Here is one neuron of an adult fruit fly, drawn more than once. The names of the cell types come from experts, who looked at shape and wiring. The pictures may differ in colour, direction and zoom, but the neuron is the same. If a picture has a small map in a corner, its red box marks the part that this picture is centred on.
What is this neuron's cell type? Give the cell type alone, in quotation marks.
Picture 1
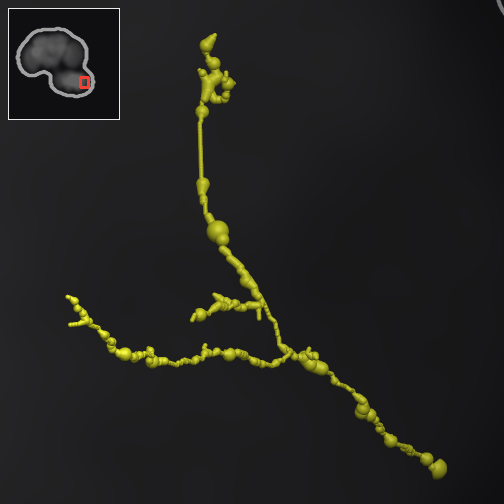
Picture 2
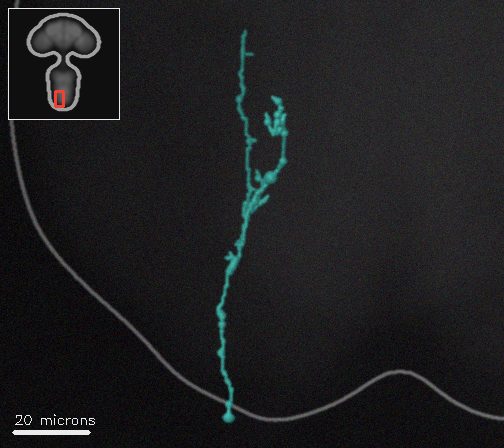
"SNpp39"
